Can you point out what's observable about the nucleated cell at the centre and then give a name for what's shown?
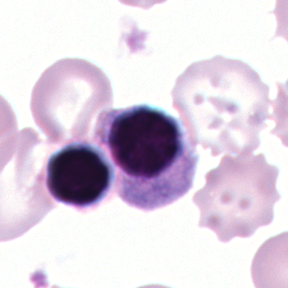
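First, a round, smooth outline. The nucleus is off-centre, sitting toward the top. I can't make out any nucleoli in it. The cytoplasm has a fine granular texture. A normoblast, then.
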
